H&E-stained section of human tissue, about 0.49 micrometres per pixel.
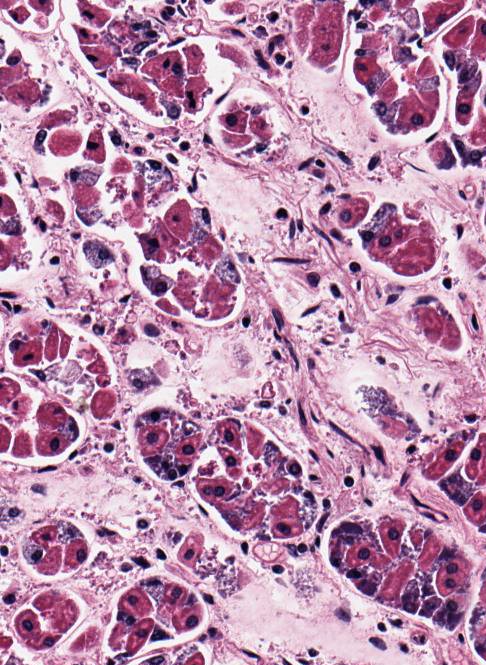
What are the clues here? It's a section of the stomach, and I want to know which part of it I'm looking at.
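Field: fundic glands. Cells in rounded nests across the whole field, divided by strands of stroma. Most have abundant, deep red eosinophilic cytoplasm; a minority, dark purple granular cytoplasm. One round dark nucleus per cell, near the centre.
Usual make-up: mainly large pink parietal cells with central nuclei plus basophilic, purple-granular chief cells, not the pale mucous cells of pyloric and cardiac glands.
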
